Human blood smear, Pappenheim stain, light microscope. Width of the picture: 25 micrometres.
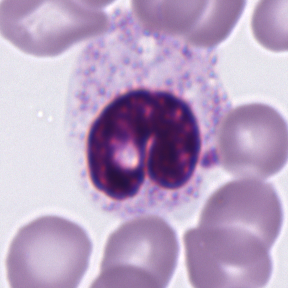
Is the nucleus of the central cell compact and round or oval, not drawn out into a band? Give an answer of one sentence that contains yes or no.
No, what the nucleus forms is a horseshoe, C, U or S shape without separate lobes.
